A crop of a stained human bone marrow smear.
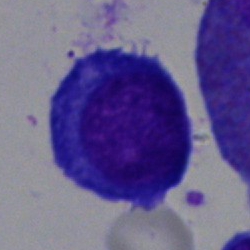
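Plasma cell, with purple chromatin finely stippled rather than in coarse blocks. Deep blue cytoplasm forms a broad rim left of the nucleus, a paler blue crescent lying along the nucleus's left edge. A few small short projections stick out from the top edge.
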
